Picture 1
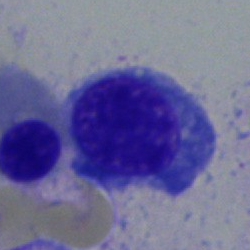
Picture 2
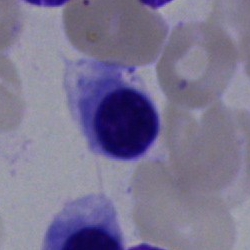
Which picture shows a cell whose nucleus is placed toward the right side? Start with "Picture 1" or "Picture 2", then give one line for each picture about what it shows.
Picture 2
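Picture 1: The nucleus sits toward the left of the cell, leaving a wider rim of cytoplasm on the right.
Picture 2: The nucleus lies off-centre, toward the right side of the cell.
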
